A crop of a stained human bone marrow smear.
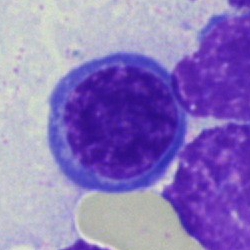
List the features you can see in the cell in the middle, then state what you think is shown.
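Start with the outline: it is smooth and round. The chromatin is dark purple, with small paler flecks scattered through it. Around the nucleus, the cytoplasm makes a deep blue rim that is widest on the left side. Just left of the nucleus, a paler zone lies within that cytoplasm. This is an erythroblast.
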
